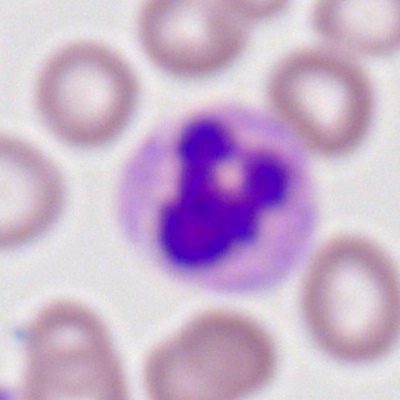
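Segmented neutrophil in the centre, checked point by point. First, the outline is round and smooth. Second, the chromatin is dense and dark purple. Third, the cytoplasm forms a wide rim around the nucleus. Fourth, that cytoplasm is pale pinkish-lilac.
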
